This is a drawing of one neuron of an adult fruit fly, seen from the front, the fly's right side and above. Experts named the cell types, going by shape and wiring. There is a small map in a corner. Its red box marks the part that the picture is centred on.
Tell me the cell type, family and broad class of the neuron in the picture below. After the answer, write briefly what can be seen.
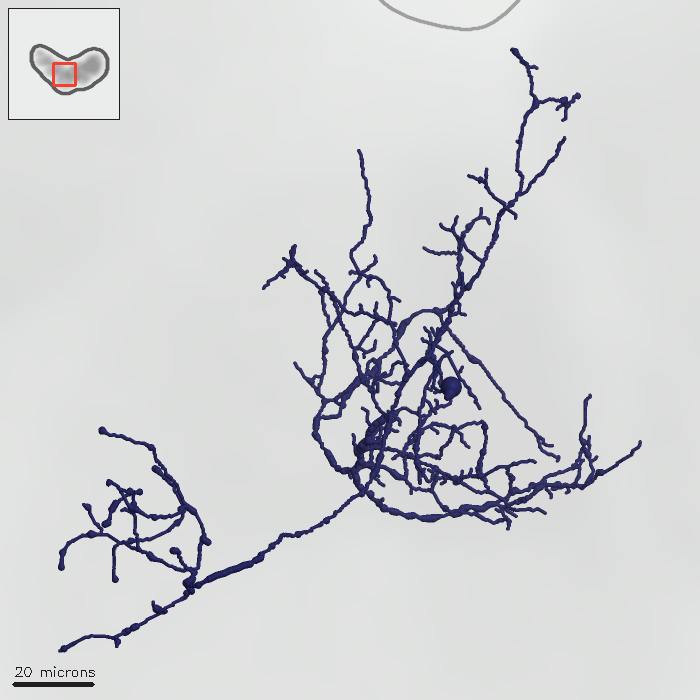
Its cell type is IN01A040. Its family is hemilineage 01A. Its broad class is nerve-cord intrinsic neuron. From top to bottom in the picture it spans about 150 microns. The picture shows dozens of branch ends.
